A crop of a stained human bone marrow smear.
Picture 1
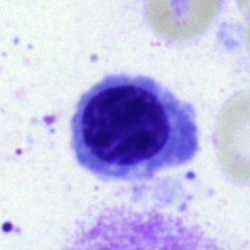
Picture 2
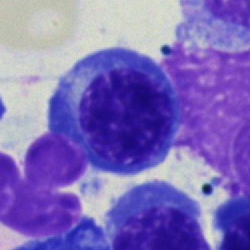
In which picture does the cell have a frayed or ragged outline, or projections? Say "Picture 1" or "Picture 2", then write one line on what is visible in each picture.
Picture 1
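In picture 1: The cell outline is irregular and bumpy on the right side.
In picture 2: The cell outline is round and smooth.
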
